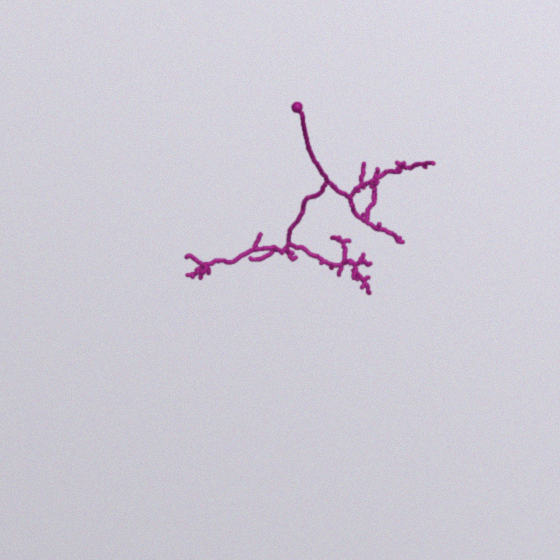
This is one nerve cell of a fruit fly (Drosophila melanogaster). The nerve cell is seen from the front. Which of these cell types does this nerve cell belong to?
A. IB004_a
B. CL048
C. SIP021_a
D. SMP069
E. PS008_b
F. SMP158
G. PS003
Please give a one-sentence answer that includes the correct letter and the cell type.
Cell type CL048 is what the nerve cell is, as option B states.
